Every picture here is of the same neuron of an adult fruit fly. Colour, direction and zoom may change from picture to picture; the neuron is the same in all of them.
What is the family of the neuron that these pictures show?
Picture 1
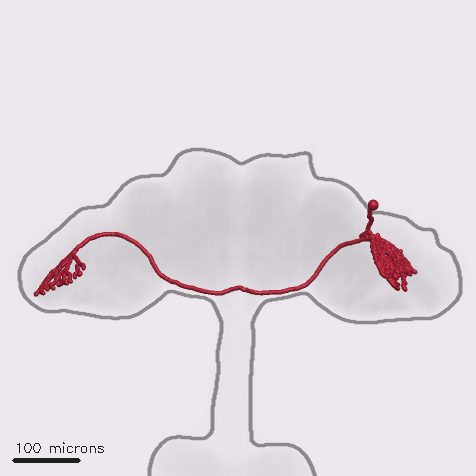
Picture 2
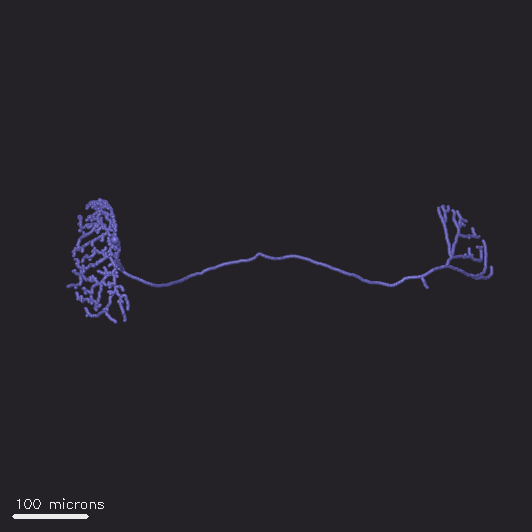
hemilineage VPNl&d1_lateral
